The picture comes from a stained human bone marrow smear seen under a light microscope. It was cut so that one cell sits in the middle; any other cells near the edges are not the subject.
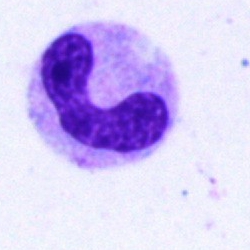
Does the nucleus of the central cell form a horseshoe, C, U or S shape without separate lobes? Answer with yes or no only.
Yes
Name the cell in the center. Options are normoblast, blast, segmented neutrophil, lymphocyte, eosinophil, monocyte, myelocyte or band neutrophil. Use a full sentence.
Here the centrally located cell is a band neutrophil.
